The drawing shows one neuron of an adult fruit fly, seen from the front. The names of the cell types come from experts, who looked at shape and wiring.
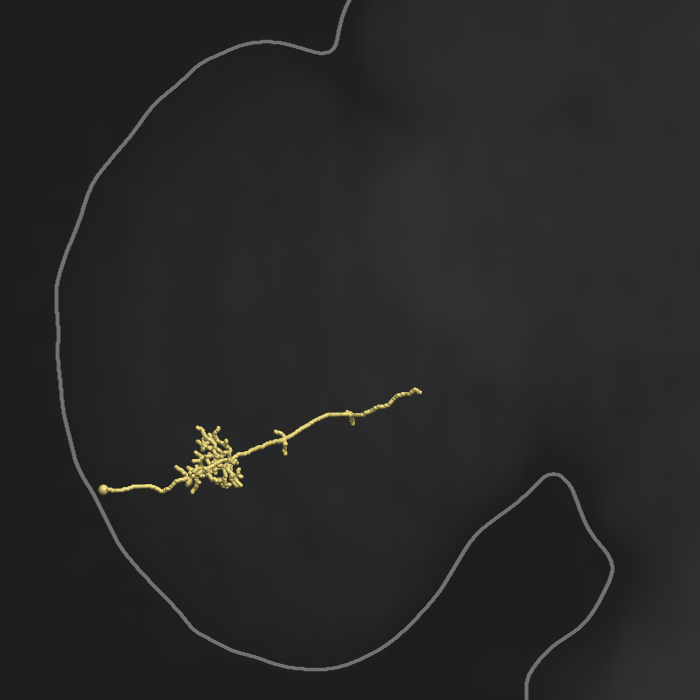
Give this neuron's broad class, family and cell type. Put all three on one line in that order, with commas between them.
optic-lobe intrinsic neuron, TmY, TmY3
